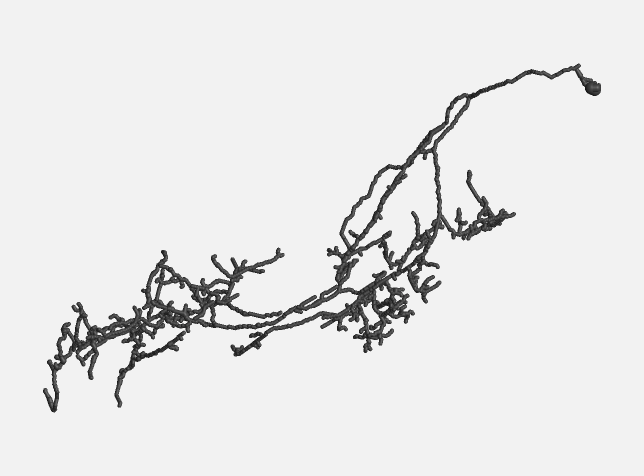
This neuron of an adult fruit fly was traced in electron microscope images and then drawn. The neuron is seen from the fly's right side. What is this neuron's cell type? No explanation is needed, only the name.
LAL019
